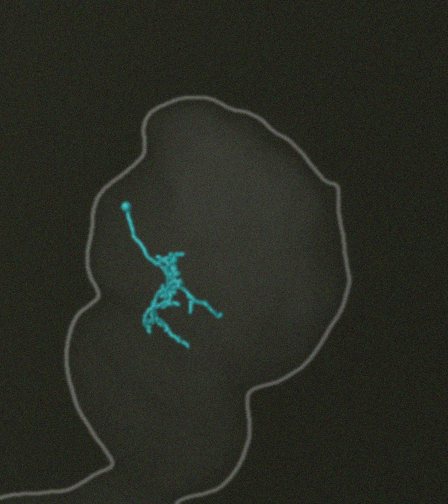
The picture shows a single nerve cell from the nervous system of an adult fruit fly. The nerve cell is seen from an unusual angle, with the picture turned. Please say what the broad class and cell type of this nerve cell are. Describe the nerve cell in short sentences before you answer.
The cell body is on the left of the picture. As drawn here it is taller than it is wide. It is a central-brain intrinsic neuron. Its cell type is PS142.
